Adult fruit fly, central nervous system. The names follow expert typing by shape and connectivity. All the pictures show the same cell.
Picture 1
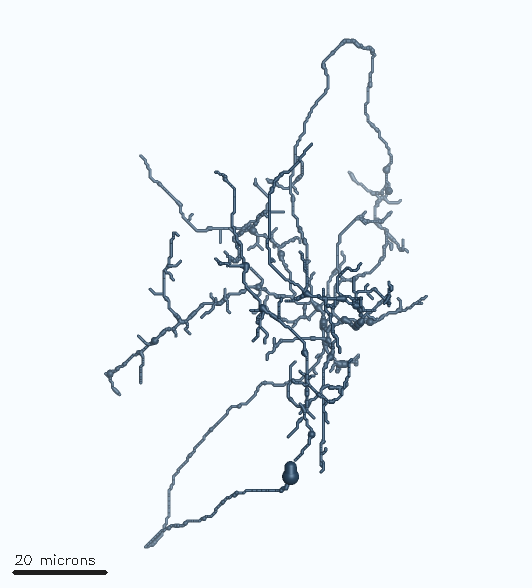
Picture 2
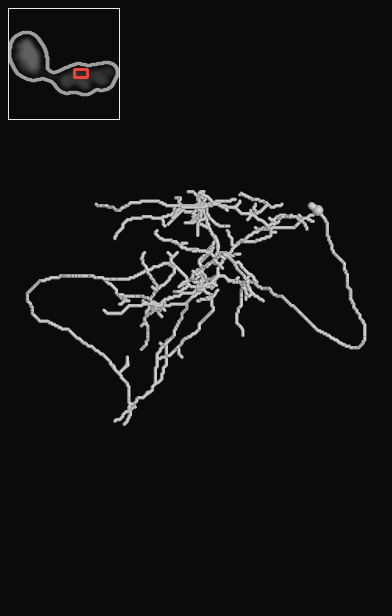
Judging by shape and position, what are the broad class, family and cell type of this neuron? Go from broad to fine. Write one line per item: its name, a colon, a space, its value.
broad class: nerve-cord intrinsic neuron
family: hemilineage 11B
cell type: IN11B025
